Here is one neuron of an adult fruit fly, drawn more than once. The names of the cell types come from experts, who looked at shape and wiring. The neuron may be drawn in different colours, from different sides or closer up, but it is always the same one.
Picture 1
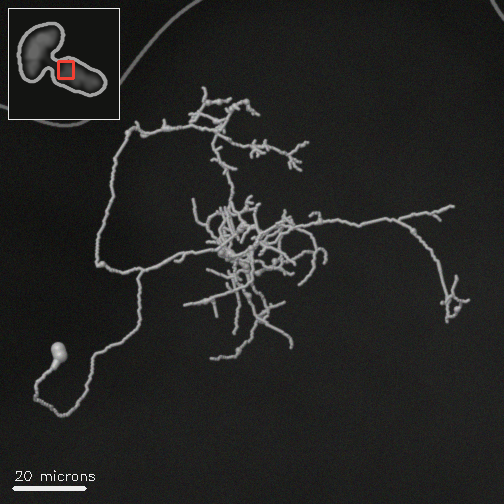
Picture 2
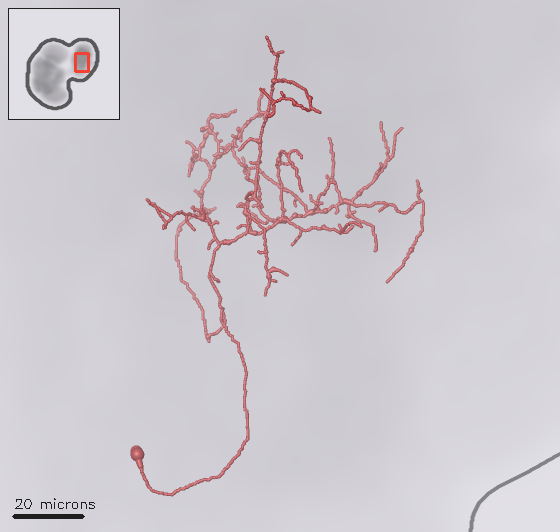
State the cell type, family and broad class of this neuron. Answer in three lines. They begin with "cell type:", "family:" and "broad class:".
cell type: IN01A085
family: hemilineage 01A
broad class: nerve-cord intrinsic neuron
